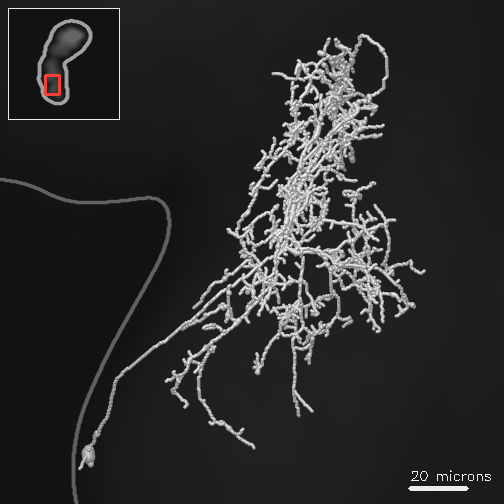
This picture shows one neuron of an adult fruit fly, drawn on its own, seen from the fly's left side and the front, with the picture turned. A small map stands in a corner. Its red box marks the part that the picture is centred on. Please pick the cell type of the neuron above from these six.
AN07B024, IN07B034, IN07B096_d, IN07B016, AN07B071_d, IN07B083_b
IN07B034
